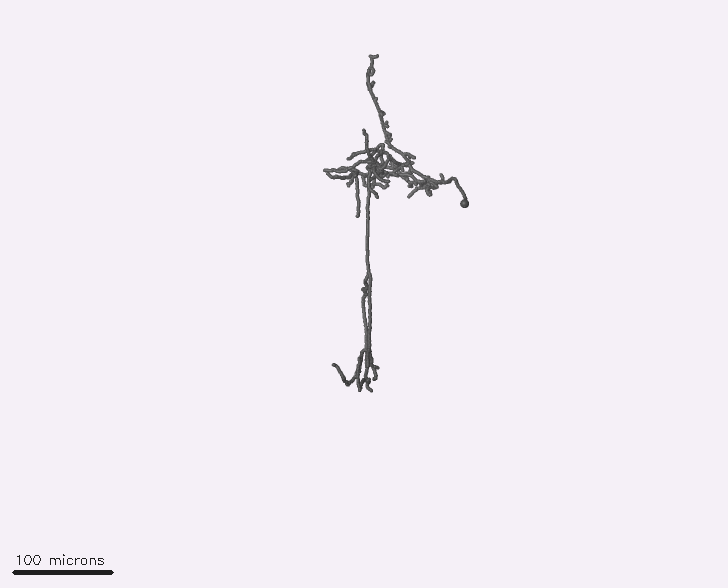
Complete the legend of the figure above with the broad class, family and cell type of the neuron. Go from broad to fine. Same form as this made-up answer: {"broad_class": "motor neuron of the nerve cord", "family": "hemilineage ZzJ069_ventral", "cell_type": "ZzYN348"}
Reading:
{"broad_class": "nerve-cord intrinsic neuron", "family": "hemilineage 17A", "cell_type": "IN17A094"}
